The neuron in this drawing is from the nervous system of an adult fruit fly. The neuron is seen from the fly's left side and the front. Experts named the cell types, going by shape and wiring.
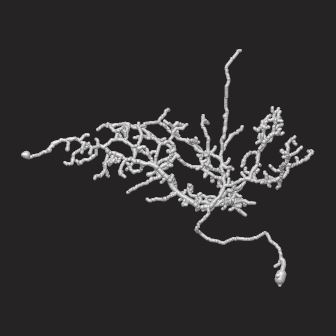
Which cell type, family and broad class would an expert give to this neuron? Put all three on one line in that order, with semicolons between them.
CB1948; hemilineage WEDa1; central-brain intrinsic neuron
